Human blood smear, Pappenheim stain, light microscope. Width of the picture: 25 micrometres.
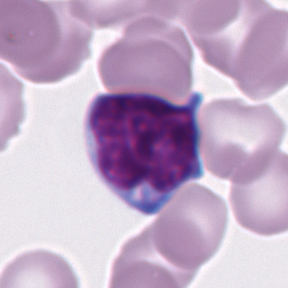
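Typical lymphocyte. First, the nucleus fills most of the cell; second, it has a shallow notch in its lower edge. Third, the cytoplasm forms only a narrow rim, widest along the bottom; and fourth, that rim is blue.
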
